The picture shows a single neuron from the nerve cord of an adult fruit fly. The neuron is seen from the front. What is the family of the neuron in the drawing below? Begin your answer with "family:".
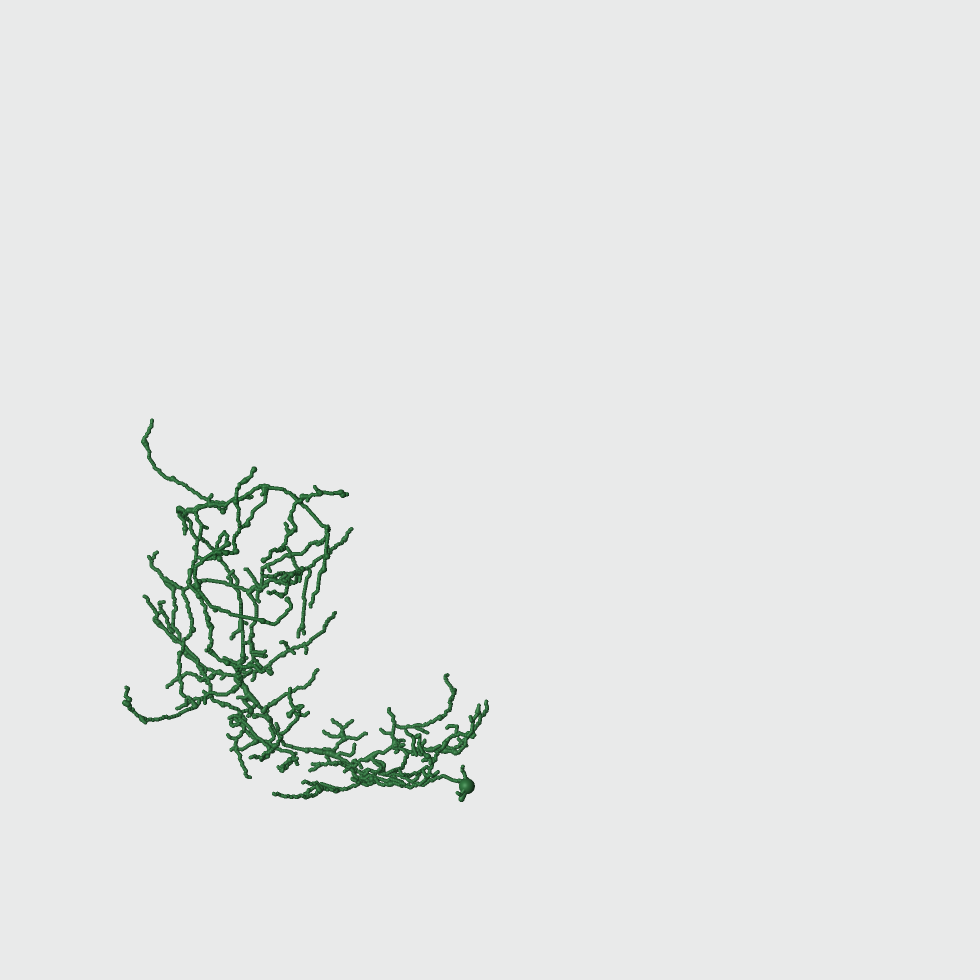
family: hemilineage 04B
